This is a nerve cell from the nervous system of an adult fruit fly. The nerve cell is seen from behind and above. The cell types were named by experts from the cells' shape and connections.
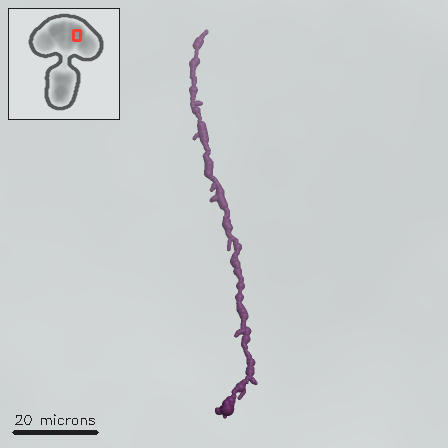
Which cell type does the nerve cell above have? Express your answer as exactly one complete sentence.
This nerve cell is categorized as cell type JO-A2.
